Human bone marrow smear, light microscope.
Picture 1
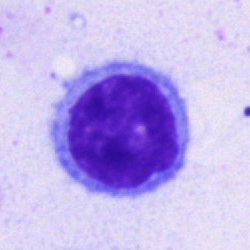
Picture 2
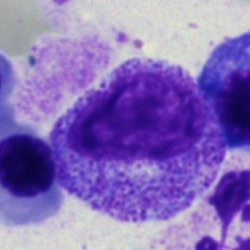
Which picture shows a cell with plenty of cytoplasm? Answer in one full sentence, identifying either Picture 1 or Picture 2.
In picture 2, a wide area of cytoplasm encircles the nucleus.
